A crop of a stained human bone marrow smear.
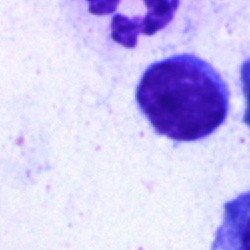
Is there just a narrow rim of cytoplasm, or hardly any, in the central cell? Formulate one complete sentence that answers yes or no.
Yes, its nucleus fills most of the cell.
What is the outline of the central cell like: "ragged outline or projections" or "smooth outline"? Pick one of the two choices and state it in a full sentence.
The outline of this cell is free of projections and smooth.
